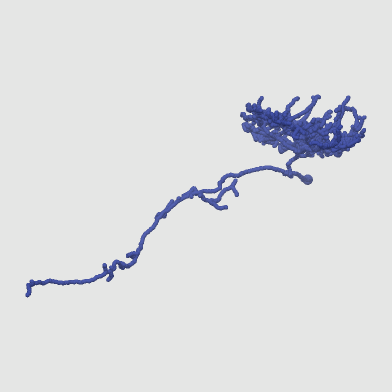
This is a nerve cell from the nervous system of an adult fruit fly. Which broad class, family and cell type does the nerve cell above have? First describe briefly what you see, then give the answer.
In this view it is wider than it is tall. It is a visual projection neuron. Its family is LoVP. It is of cell type LoVP32.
